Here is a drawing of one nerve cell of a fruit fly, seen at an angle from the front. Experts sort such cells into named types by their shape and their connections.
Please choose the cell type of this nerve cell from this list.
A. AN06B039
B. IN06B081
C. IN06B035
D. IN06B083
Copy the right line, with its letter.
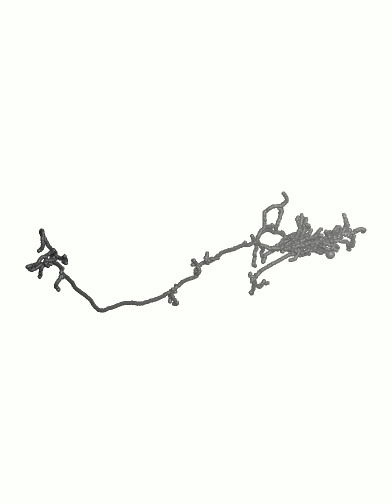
A. AN06B039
